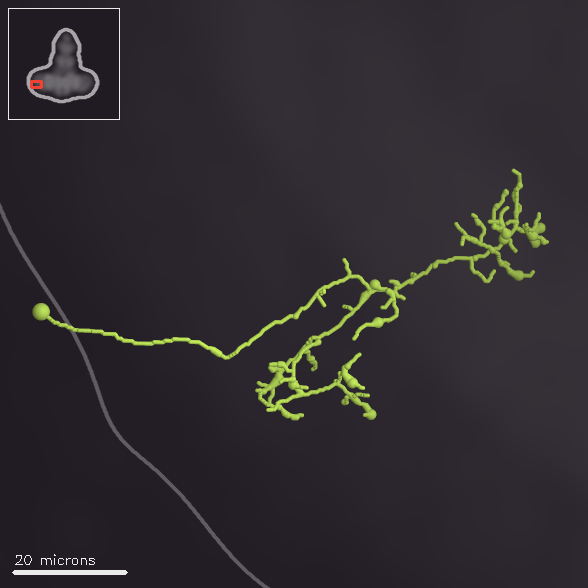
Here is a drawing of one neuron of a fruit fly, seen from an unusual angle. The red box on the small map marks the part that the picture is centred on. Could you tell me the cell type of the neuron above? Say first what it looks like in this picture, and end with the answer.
The cell body is on the left of the picture. By the scale bar it is about 90 microns wide in this view. Dozens of branch ends can be seen. It is an optic-lobe intrinsic neuron. Its cell type is Mi2.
